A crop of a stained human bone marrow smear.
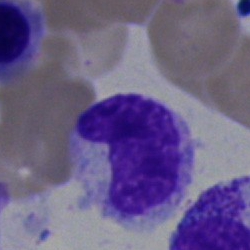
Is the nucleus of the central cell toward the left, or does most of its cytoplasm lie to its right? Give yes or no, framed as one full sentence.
No, most of its cytoplasm is found to the left of its nucleus.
